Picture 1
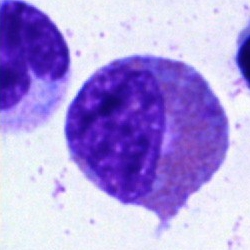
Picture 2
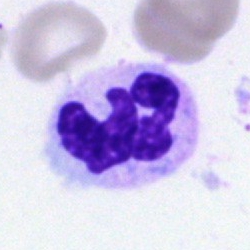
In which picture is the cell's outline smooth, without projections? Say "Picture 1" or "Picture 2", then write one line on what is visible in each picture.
Picture 2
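In picture 1: A small tapering projection extends from the lower edge of the cell.
In picture 2: The cell outline is roughly round and smooth.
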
